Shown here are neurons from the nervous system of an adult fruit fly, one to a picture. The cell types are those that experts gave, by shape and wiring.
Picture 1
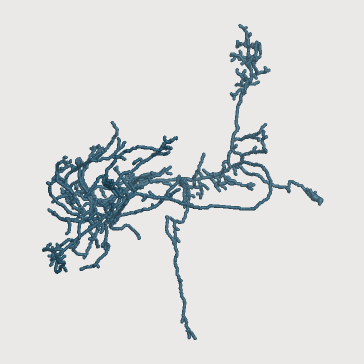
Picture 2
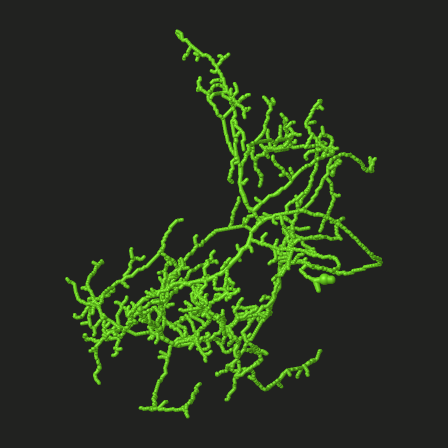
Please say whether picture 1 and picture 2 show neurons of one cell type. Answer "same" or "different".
same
